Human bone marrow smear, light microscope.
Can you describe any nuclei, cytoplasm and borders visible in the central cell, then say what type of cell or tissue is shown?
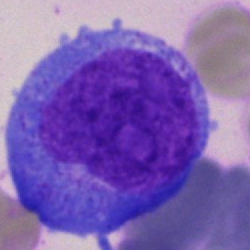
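The cell has a round outline. Its nucleus lies toward the upper right, so a broader band of cytoplasm remains on the lower left. Within the nucleus a pale, rounded nucleolus can be seen. The cytoplasm stains deep blue. This is a blast.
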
